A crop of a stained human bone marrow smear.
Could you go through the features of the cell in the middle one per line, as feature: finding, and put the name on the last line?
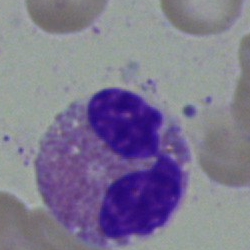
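Position: nucleus toward the right side, most cytoplasm on the left
Chromatin: dark purple, dense
Nucleoli: none visible in either lobe
Cytoplasm: plentiful, pinkish-lilac
Identity: eosinophil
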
